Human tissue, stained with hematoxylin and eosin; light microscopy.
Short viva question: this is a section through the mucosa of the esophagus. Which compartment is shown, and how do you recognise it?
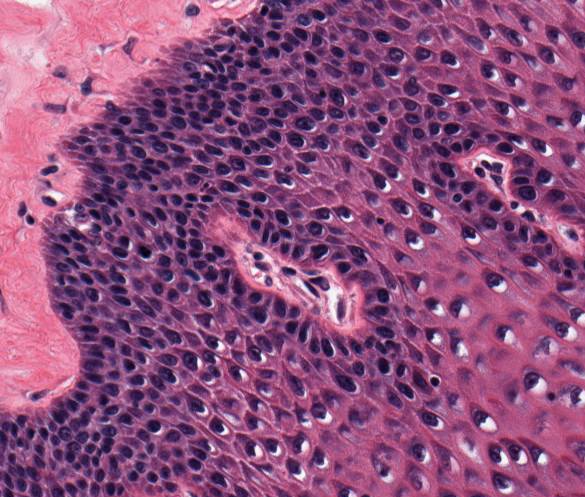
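The field shows stratified squamous nonkeratinized epithelium. Beside the connective tissue at the left, basal cells are small and crowded, with dark oval nuclei. Toward the right the cells enlarge, gain pink cytoplasm and space their nuclei more widely.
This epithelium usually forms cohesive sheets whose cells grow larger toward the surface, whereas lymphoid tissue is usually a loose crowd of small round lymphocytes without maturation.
Many cells in the right half have a clear halo around the nucleus.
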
